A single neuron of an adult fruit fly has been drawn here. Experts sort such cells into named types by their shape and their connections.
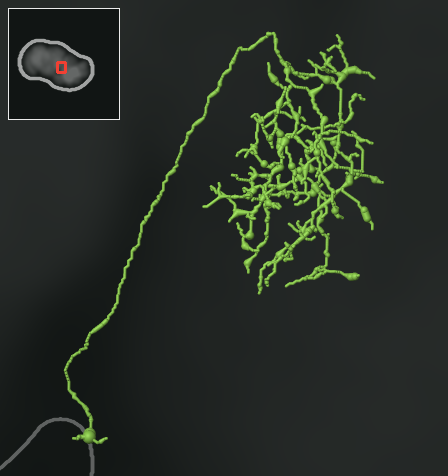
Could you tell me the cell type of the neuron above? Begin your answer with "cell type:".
cell type: Li34a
